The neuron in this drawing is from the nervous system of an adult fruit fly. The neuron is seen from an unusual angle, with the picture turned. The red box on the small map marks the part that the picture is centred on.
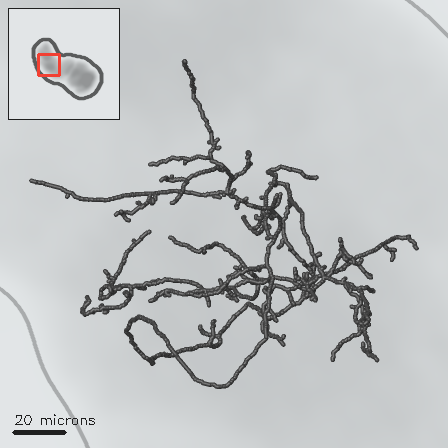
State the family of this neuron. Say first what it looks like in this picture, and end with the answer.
The drawing shows no cell body. From left to right in the picture it spans about 150 microns. Dozens of branch ends can be seen. It is a nerve-cord intrinsic neuron. The family is hemilineage 12B.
